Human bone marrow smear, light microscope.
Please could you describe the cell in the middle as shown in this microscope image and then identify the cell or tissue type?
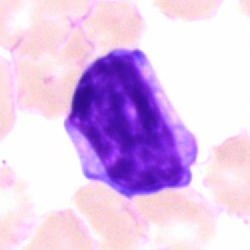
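Outline angular, with several fairly straight edges. Nucleus a single unlobed mass filling most of the cell. Chromatin dark purple, coarsely clumped, paler streaks between clumps. No distinct nucleolus seen. Lymphocyte.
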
